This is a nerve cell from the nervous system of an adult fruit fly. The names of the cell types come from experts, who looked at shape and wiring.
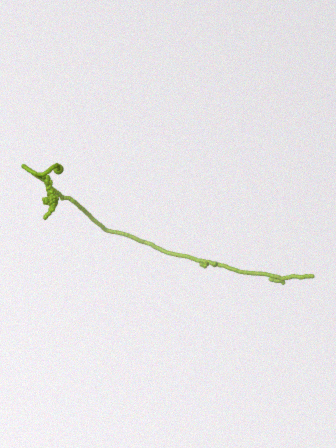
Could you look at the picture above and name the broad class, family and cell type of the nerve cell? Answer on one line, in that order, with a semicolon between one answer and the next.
descending neuron; hemilineage PSp2; DNp17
